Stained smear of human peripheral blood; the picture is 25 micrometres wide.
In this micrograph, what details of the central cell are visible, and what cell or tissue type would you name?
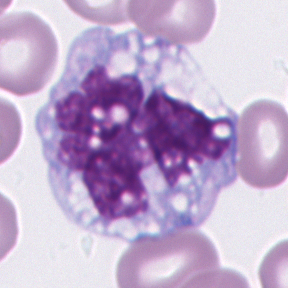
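The outline is irregular and slightly wavy. Its nucleus forms broad, bulky folded lobes rather than thin strands, and the chromatin stains dark purple. Several small clear round spots lie over the nucleus. This cell is a monocyte.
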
